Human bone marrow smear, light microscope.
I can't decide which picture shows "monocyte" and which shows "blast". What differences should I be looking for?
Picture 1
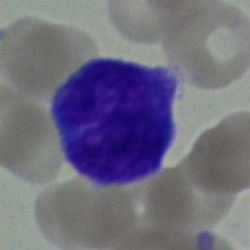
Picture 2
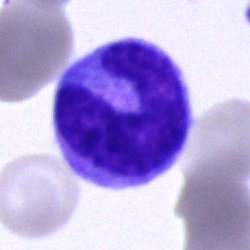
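Looking at these two, I'd put the blast in picture 1 and the monocyte in picture 2. In the blast, the nucleus fills almost the whole cell, and the cytoplasm is so scant that no distinct pale rim shows around most of the nucleus.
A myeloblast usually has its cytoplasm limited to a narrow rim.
The monocyte is different: its nucleus is deeply indented, curving into a horseshoe whose notch opens toward the upper left, and a paler lilac zone of cytoplasm fills that notch.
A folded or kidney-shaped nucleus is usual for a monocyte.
Its chromatin stains dark purple and looks clumped into patches, and I can't make out any nucleoli.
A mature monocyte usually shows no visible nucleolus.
The outlines differ as well: the monocyte is round with a smooth edge, while the blast is roughly round with a few flattened, slightly angular sides, and its upper-right edge is slightly ragged with small irregular bits. Neither cell shows vacuoles, and no granules can be seen in the blast.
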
